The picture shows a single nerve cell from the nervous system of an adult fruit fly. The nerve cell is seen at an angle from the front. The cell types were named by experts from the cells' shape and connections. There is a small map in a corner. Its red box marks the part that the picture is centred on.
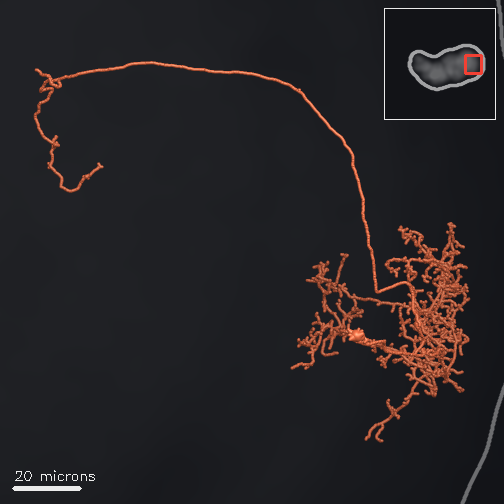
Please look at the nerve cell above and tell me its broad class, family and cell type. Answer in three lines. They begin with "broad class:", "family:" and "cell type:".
broad class: optic-lobe intrinsic neuron
family: MeLo
cell type: MeLo1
